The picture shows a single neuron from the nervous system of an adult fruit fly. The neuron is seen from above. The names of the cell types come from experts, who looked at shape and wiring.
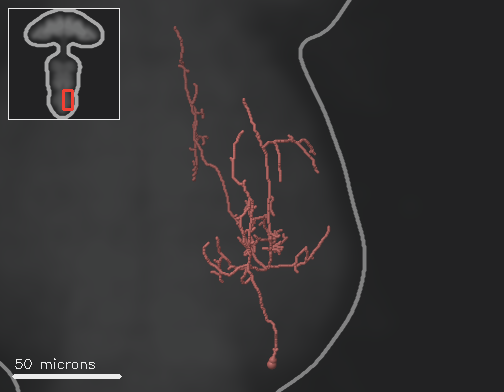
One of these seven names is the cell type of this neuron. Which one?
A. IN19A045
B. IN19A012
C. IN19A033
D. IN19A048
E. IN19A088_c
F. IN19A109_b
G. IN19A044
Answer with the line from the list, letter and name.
E. IN19A088_c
